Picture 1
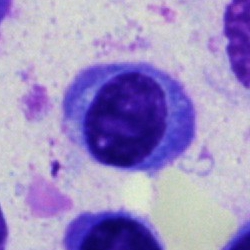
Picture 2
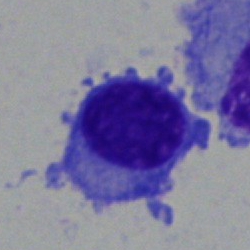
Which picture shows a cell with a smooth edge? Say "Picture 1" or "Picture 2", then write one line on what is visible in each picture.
Picture 1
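Picture 1: The cell outline is round to slightly oval with a smooth border.
Picture 2: The cell border is irregular, with many small rounded blebs projecting from it.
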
